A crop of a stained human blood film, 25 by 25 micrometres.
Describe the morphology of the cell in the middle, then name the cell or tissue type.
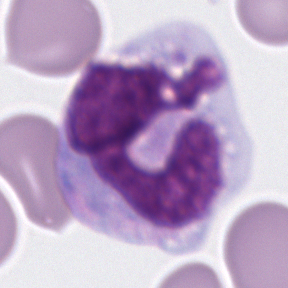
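Seen here is a cell with an irregular, somewhat angular outline instead of a smoothly round one. Its cytoplasm is pale grey-blue and shows only faint, fine granularity, with no coarse granules. A few small clear spots sit along the upper edge of the nucleus. The cell is a monocyte.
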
